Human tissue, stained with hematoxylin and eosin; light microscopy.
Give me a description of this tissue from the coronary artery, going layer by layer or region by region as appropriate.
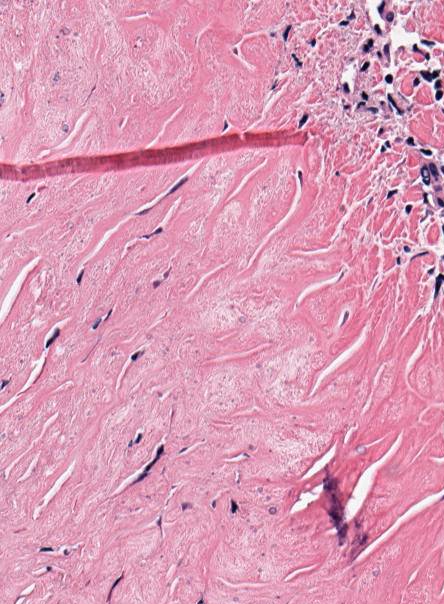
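First, composition: nearly the whole field is dense eosinophilic collagenous tissue. Second, arrangement: the collagen bundles are wavy and separated by narrow, elongated clear clefts. Third, cells: sparse, dark, slender spindle-shaped nuclei are scattered between the bundles. Fourth, the upper right corner: a more cellular, loosely fragmented zone with clustered dark nuclei. Finally, epithelium: none anywhere.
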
